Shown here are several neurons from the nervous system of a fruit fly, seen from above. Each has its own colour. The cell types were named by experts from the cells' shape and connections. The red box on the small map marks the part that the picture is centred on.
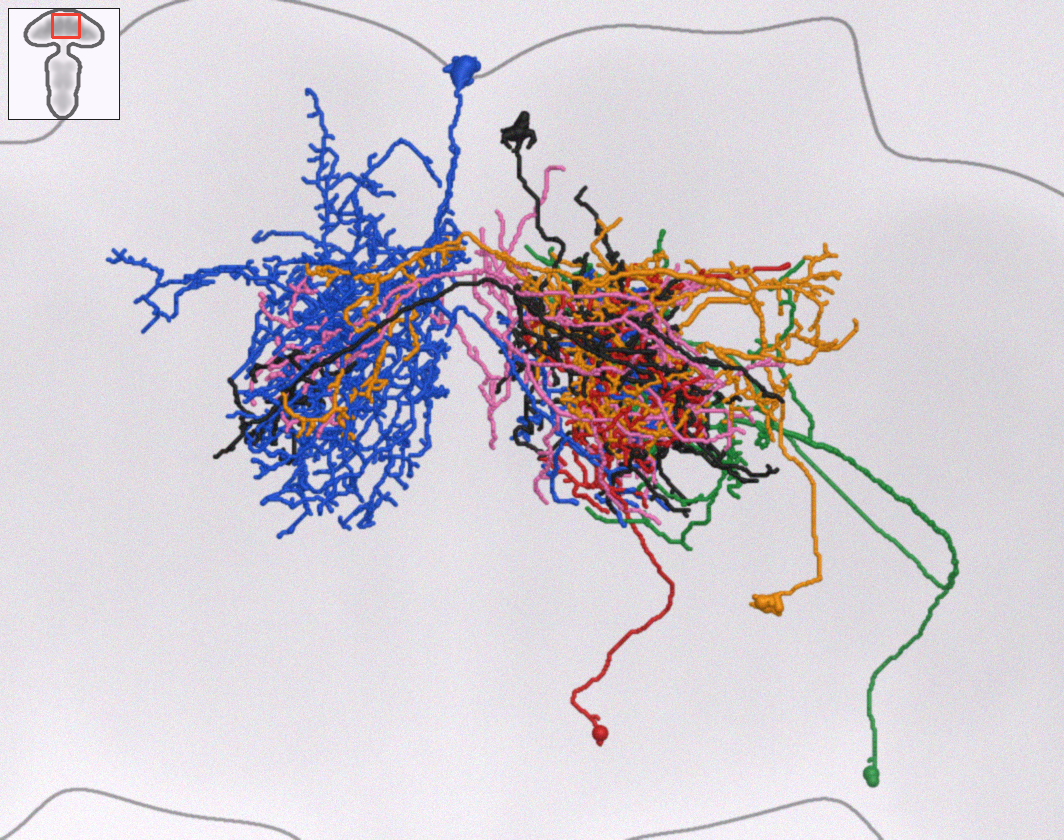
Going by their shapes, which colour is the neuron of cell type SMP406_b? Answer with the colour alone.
red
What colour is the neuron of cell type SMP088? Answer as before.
pink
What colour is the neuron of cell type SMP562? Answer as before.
green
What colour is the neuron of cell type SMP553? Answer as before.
orange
